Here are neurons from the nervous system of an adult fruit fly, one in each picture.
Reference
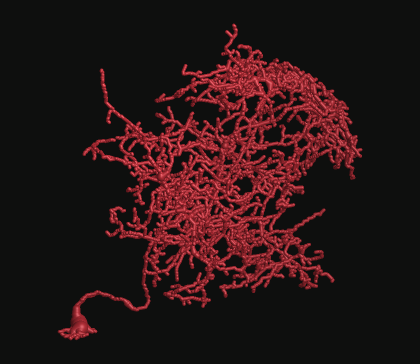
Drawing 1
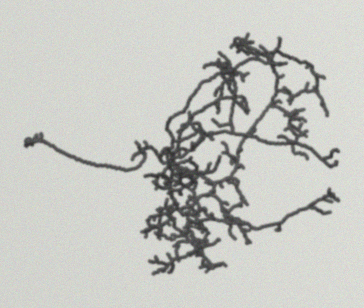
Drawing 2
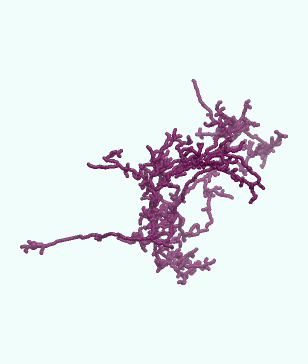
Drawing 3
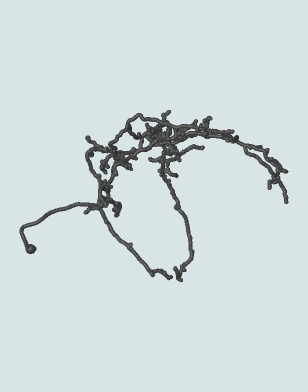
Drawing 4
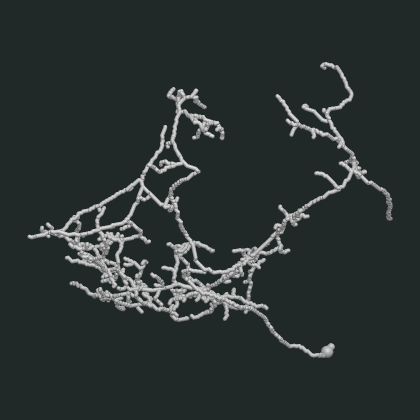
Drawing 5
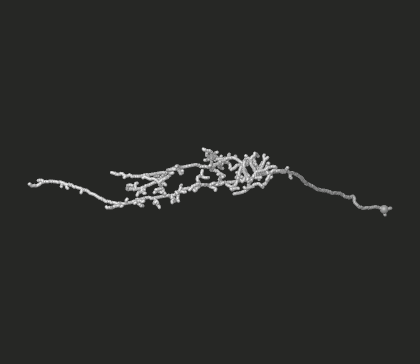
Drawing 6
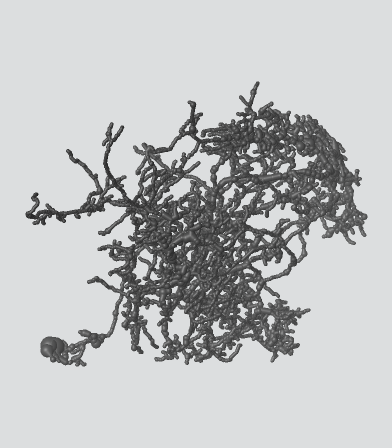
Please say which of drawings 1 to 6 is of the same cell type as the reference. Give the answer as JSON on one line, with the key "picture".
{"picture": 6}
